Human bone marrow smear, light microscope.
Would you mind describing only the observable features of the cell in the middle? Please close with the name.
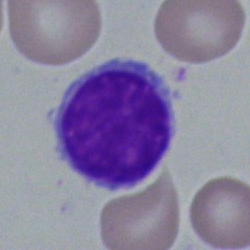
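Chromatin dense, dark purple. Outline roughly round. Cytoplasm without visible granules. Edge slightly ragged, most visibly at upper right. Name: lymphocyte.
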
